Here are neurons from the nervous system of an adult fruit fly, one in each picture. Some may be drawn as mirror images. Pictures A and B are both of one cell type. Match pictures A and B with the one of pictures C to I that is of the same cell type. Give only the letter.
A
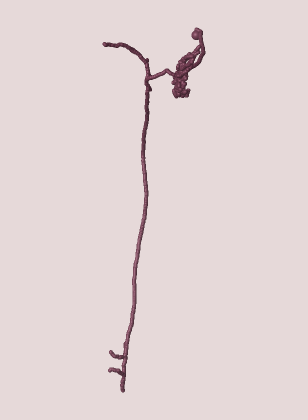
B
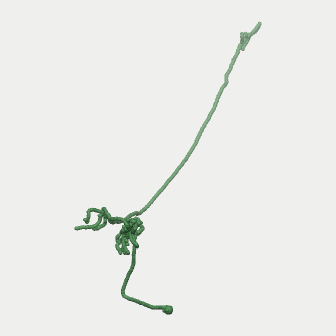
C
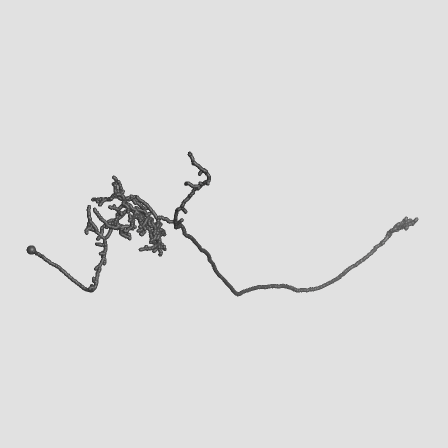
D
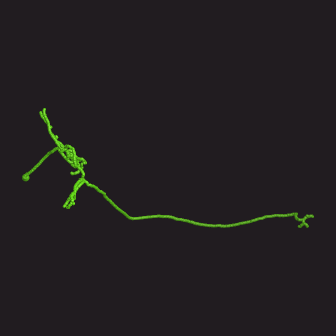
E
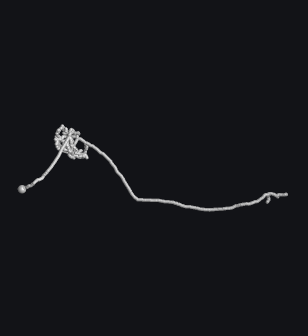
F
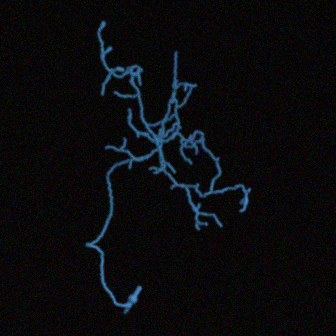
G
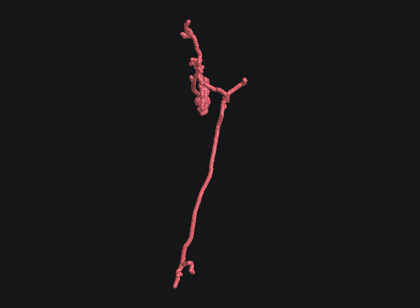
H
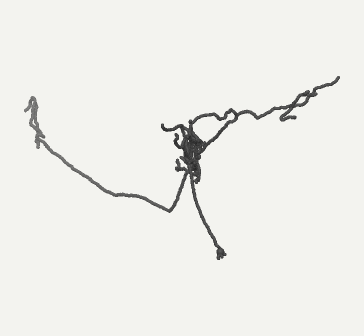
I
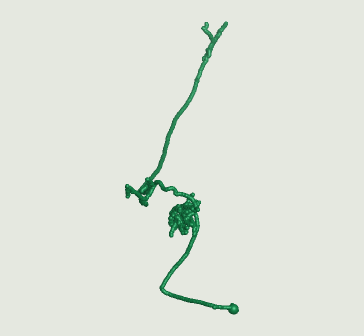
I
